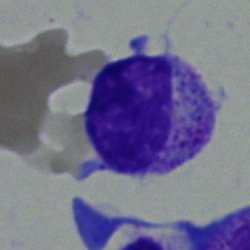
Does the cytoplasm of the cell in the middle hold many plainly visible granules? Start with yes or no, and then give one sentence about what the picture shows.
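Yes. The cytoplasm holds many purple granules on a paler background.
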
